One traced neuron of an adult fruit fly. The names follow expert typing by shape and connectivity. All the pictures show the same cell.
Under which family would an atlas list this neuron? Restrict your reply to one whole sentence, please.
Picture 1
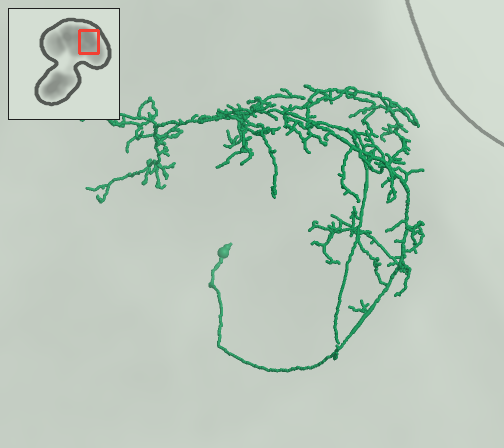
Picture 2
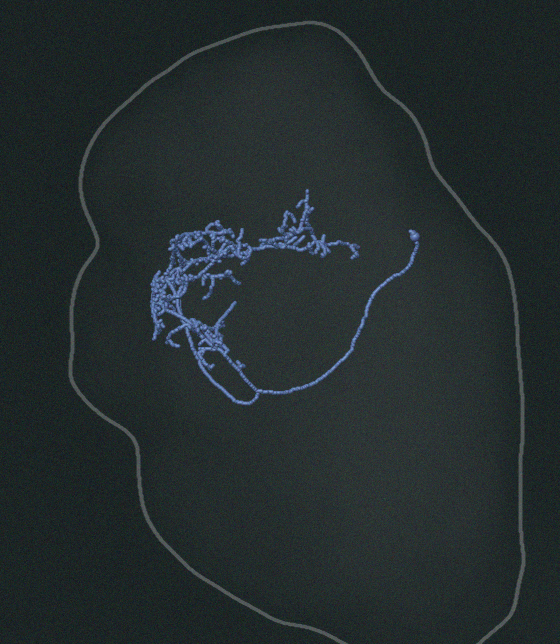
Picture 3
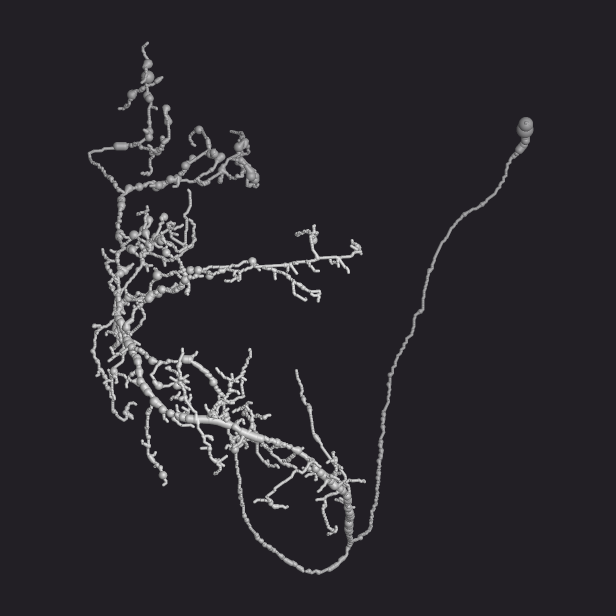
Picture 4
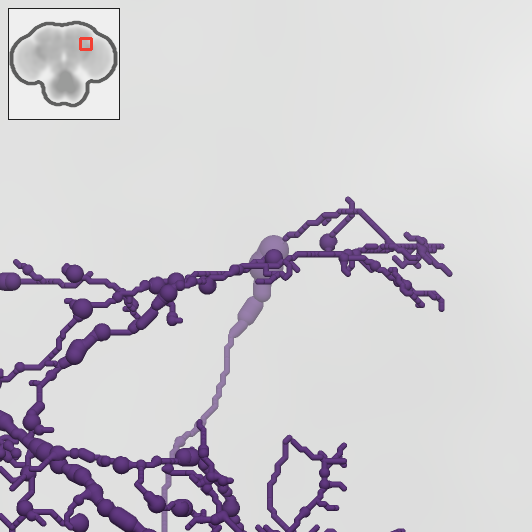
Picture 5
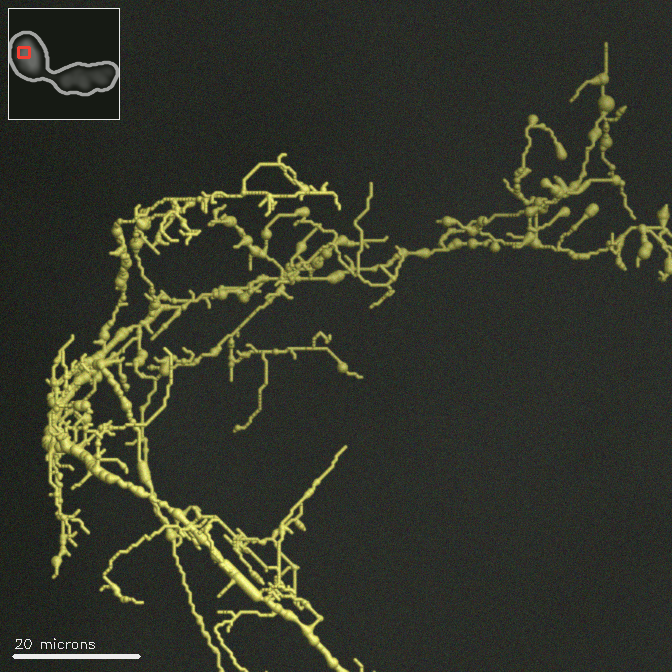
It is family hemilineage VLPp1 that this neuron belongs to.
